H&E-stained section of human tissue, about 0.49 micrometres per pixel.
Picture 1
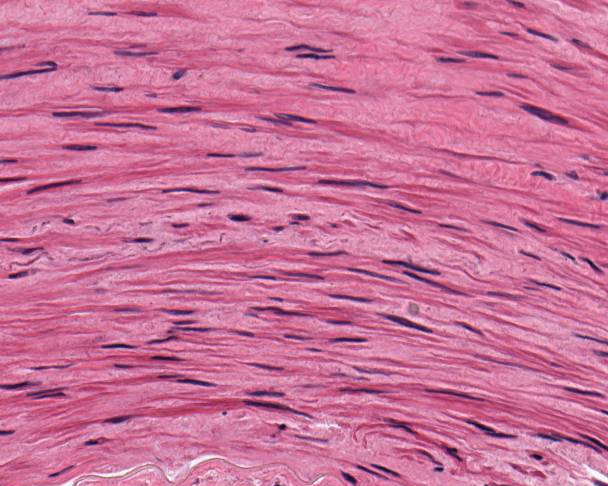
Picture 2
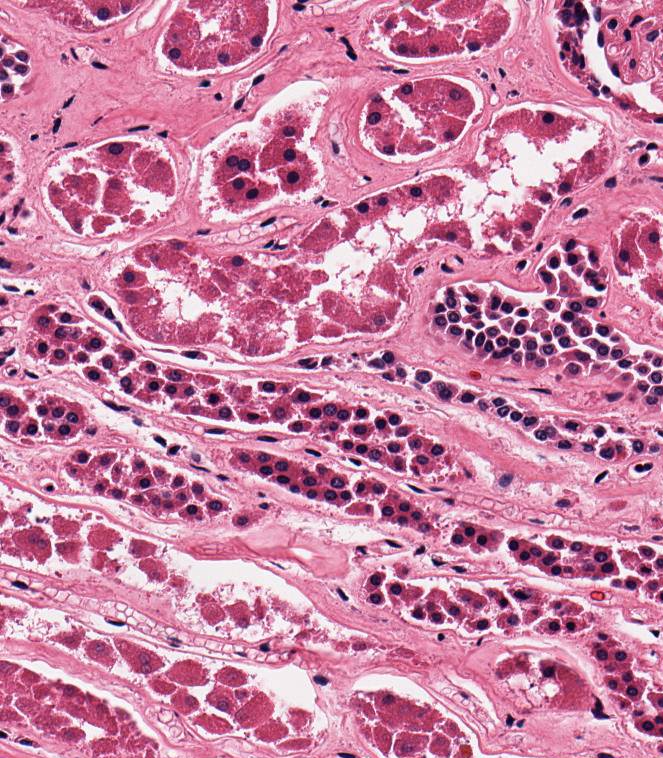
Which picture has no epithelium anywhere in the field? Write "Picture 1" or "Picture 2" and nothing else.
Picture 1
